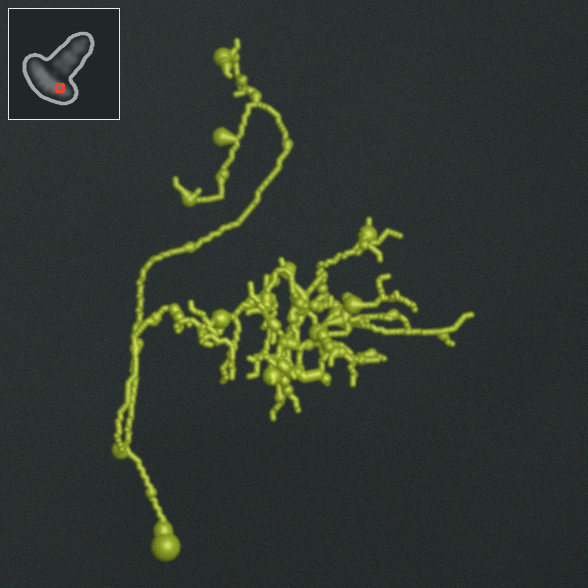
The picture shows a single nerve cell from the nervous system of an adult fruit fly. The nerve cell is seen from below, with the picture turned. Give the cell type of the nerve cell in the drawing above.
LC27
